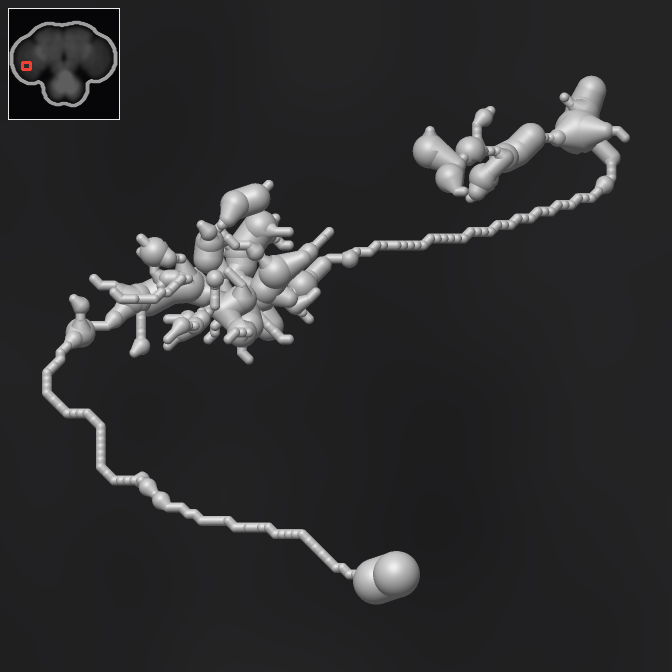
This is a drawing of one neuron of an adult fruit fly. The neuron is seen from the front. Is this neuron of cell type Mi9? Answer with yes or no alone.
yes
